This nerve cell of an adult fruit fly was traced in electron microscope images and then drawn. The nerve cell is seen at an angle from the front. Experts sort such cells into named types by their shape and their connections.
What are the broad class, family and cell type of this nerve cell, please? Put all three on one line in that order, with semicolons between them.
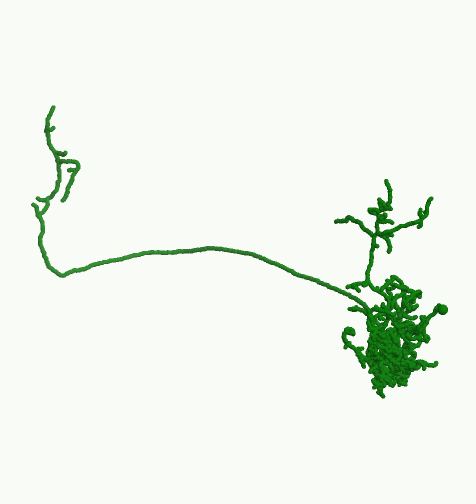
central-brain intrinsic neuron; hemilineage VLPl&d1_lateral; AVLP268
